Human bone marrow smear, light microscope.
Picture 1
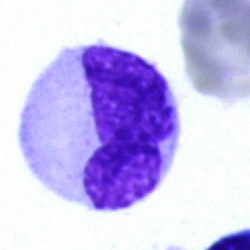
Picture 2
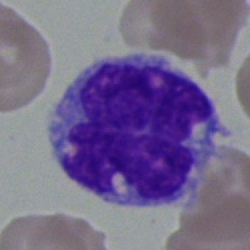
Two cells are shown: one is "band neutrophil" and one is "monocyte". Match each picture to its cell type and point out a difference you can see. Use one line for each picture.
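Picture 1 is a band neutrophil. The cytoplasm is plentiful and pale lilac-blue.
Picture 2 is a monocyte. The nucleus fills most of the cell.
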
